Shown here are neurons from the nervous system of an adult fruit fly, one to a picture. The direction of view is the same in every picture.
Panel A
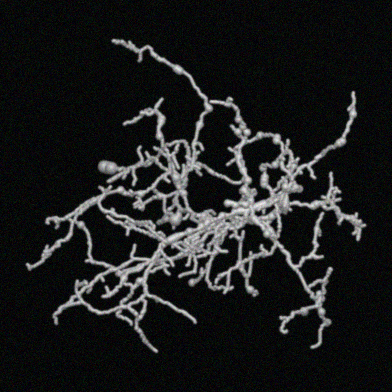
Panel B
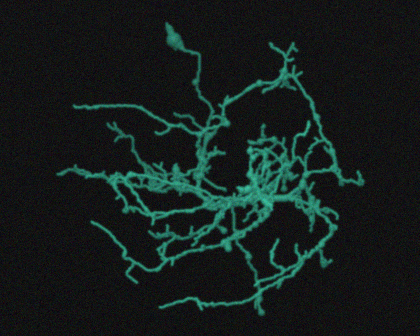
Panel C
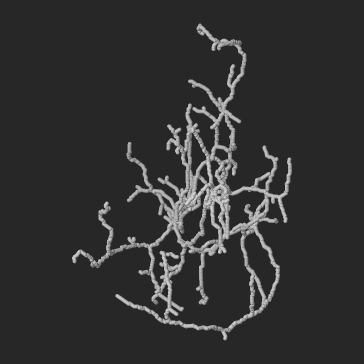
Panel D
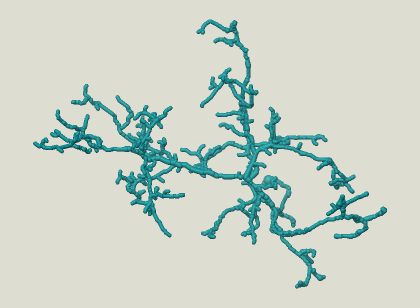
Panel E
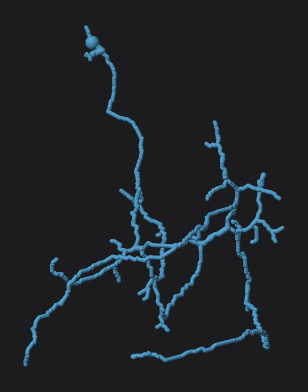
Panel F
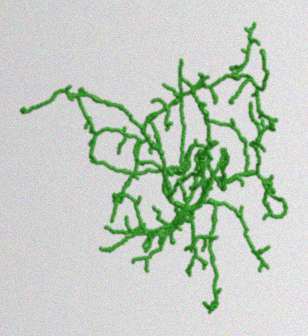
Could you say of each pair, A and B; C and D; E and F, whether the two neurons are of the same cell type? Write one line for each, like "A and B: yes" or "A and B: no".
A and B: yes
C and D: no
E and F: yes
